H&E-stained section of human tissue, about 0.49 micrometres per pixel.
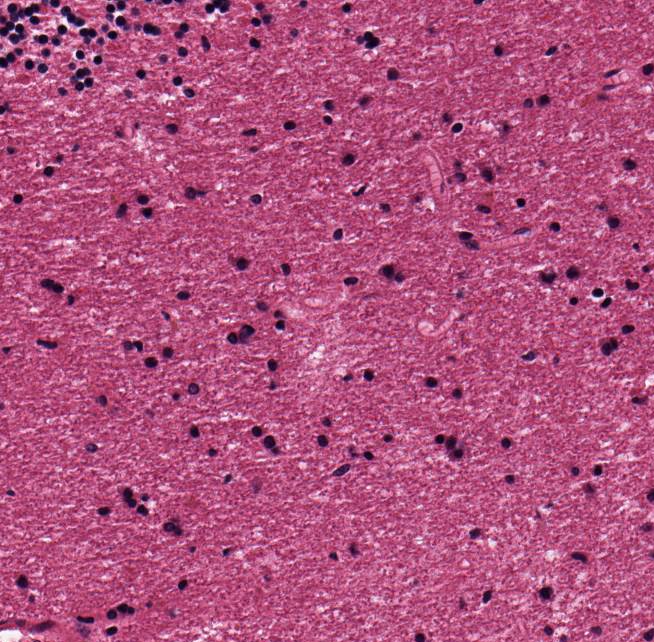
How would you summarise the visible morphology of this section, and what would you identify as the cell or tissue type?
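Uniform pink, finely fibrillary neuropil occupies most of the field, with small, round to oval, dark nuclei scattered sparsely and little or no visible cytoplasm around them. The top-left corner holds a dense crowd of small round dark nuclei, far more cellular. The tissue is cerebellum.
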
